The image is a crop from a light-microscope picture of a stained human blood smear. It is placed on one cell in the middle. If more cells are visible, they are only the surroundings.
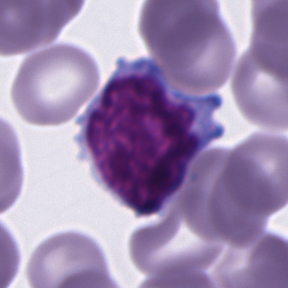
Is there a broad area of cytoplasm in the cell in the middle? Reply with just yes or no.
No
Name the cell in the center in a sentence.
Seen at the centre of the crop is a typical lymphocyte.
